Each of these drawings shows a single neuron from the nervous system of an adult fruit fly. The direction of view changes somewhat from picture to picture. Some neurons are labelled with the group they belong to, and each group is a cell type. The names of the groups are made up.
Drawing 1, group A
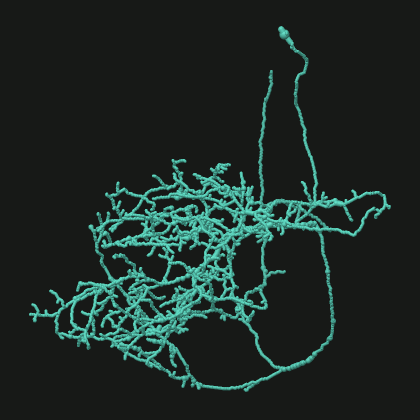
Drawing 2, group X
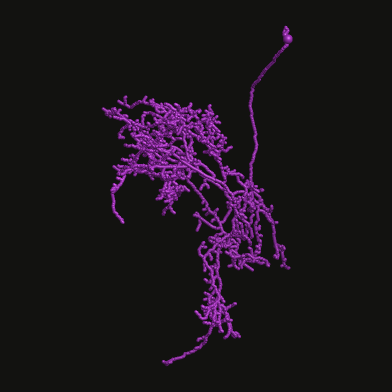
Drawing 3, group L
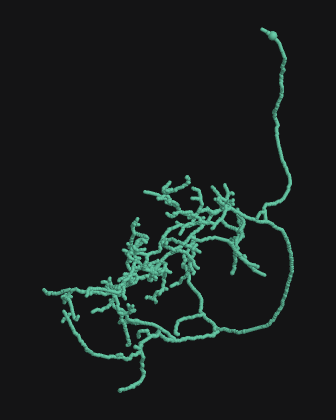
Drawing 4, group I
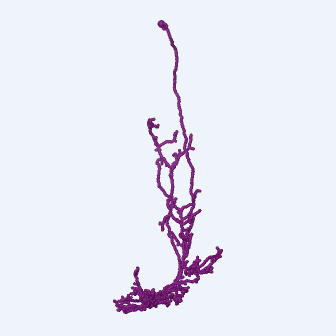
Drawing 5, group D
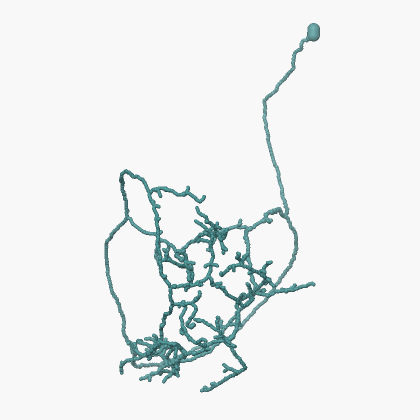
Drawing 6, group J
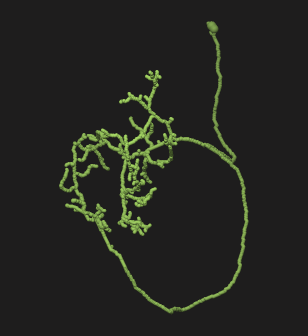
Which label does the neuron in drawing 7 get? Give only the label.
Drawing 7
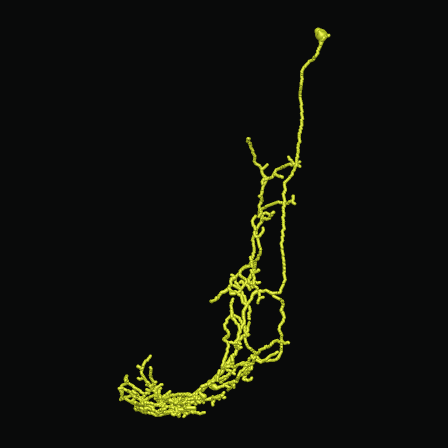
group I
